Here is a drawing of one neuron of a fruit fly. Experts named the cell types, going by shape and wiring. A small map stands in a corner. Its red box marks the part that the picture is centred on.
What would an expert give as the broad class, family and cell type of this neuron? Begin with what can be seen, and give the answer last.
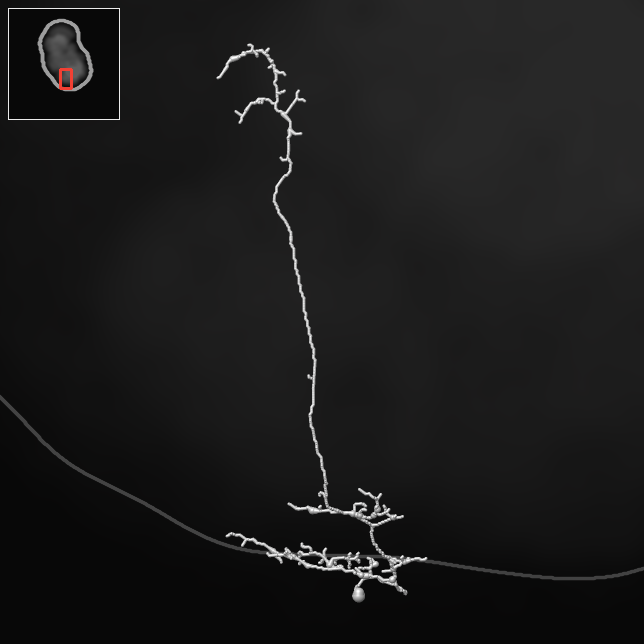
The cell body is at the bottom of the picture. The picture shows dozens of branch ends. Its broad class is optic-lobe intrinsic neuron. The family is Tm. The cell type is Tm16.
